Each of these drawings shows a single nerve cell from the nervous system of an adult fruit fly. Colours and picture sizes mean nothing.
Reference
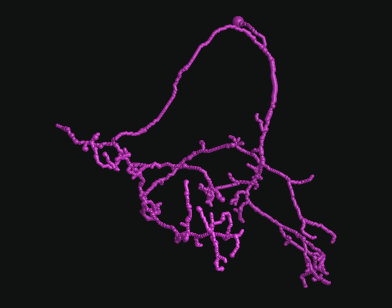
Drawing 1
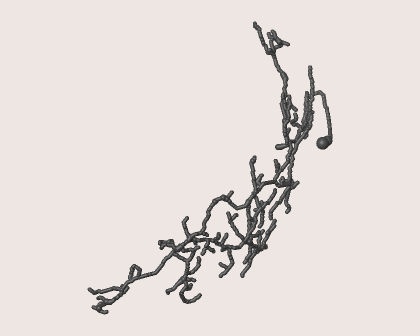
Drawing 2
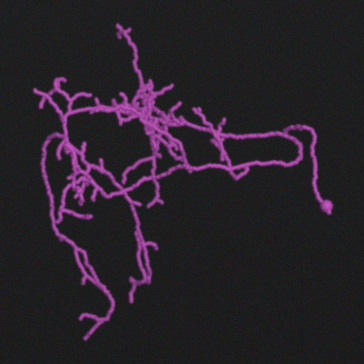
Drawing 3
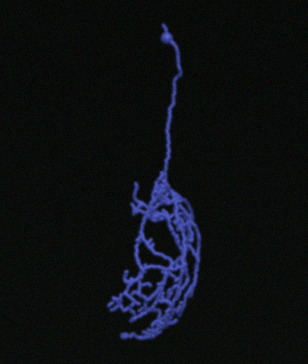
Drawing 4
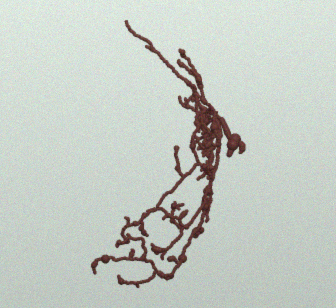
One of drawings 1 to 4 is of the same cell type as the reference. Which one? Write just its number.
2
